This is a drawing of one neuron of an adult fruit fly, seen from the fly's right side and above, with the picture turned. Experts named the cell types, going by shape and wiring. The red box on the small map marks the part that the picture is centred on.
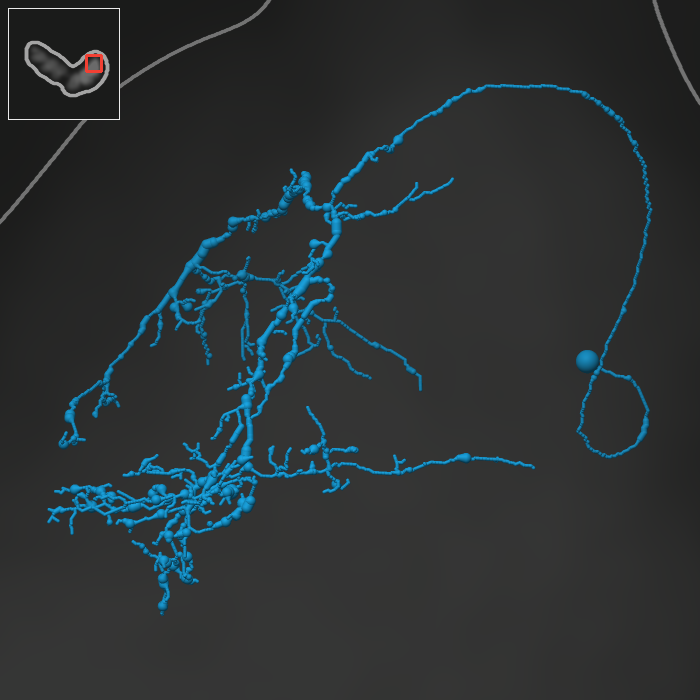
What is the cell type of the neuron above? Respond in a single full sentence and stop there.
Classified by cell type, this neuron is CL014.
